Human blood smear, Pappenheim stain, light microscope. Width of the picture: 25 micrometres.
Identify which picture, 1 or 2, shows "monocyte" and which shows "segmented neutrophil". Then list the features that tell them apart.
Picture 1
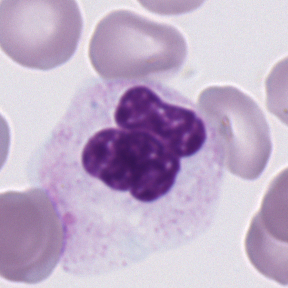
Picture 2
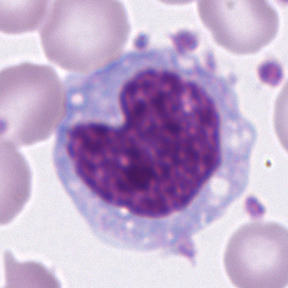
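First one's your segmented neutrophil; the second is a monocyte. Look at the monocyte's nucleus: it's kidney-shaped, with a deep notch on its upper left side, and about 13 micrometres across.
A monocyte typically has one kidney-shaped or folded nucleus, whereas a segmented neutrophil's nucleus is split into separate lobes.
Then the cytoplasm: the monocyte has a wide rim of pale grey-blue around the nucleus, with several small clear vacuoles scattered in it and no coarse coloured granules. In the segmented neutrophil it's abundant and very pale, with fine pinkish-violet granules scattered through it.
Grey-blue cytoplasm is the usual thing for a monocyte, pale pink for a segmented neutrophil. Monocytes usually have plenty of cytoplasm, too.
Outlines differ as well: the segmented neutrophil is roughly round, while the monocyte is irregular in outline, with a small pointed projection jutting from below. The segmented neutrophil's chromatin is dark purple and coarsely clumped, with no nucleoli in sight, and several red cells sit close around it.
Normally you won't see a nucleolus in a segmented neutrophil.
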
